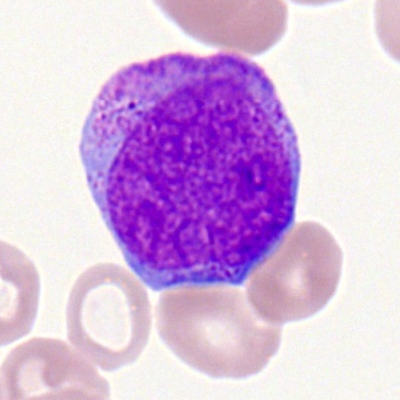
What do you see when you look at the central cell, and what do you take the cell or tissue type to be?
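Outline somewhat angular, several fairly straight sides. Chromatin finely granular, evenly spread, no coarse dark clumps. Cytoplasmic rim widest at upper left. No vacuoles in cytoplasm. Cell: myeloblast.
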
